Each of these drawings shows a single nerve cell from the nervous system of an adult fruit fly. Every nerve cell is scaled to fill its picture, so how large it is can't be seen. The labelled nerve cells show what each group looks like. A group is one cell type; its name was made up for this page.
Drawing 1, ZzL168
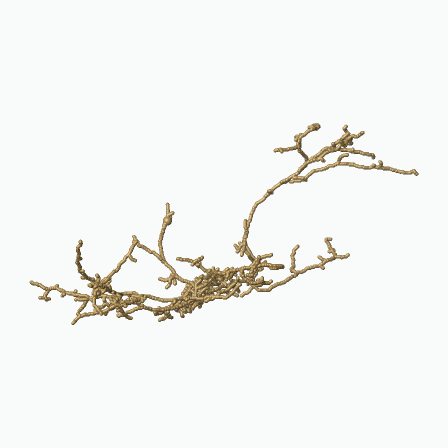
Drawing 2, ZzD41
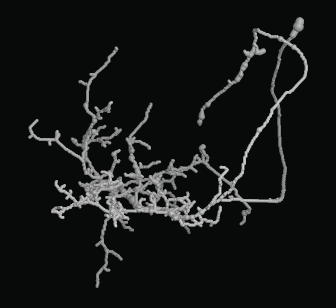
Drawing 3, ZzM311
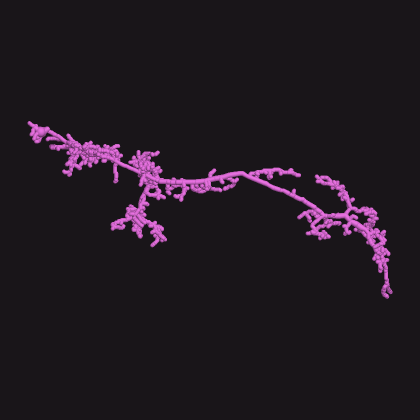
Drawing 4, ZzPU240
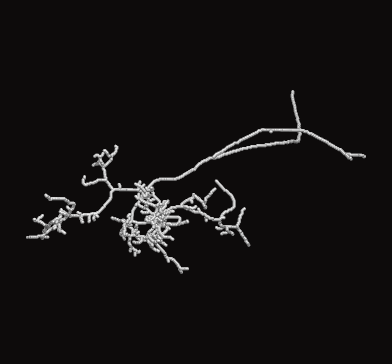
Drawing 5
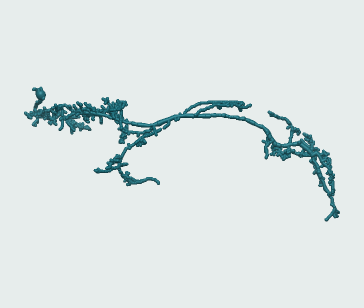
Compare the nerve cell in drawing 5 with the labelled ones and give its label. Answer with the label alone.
ZzM311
